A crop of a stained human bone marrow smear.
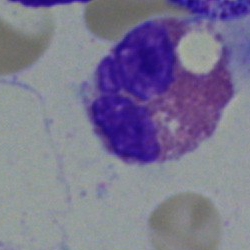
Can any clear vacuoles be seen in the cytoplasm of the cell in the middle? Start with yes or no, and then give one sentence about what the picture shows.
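Yes. A single large round clear vacuole sits in the upper right of the cell.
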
